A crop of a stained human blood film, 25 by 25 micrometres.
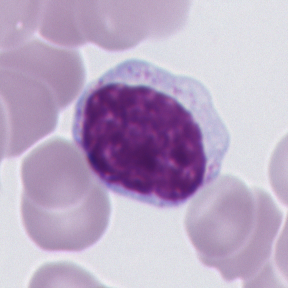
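Large granular lymphocyte, its oval nucleus about 12 by 9 micrometres and sitting off-centre, so the widest band of cytoplasm lies on its upper-right side. Look closely at the chromatin: dark purple and coarsely clumped, with small paler gaps between the clumps. The cytoplasm is pale greyish-blue, and following it upward you will find fine reddish-purple granules, scattered mostly along its upper part.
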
